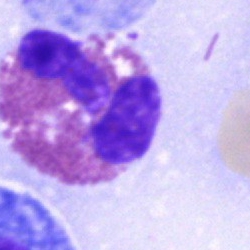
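Eosinophil at the centre of a stained human bone marrow smear, light microscope. Its outline is roughly round, with a slightly uneven, granular edge. The nucleus lies toward the upper and right part of the cell. Its chromatin is dense and dark purple, and no nucleoli are visible.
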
